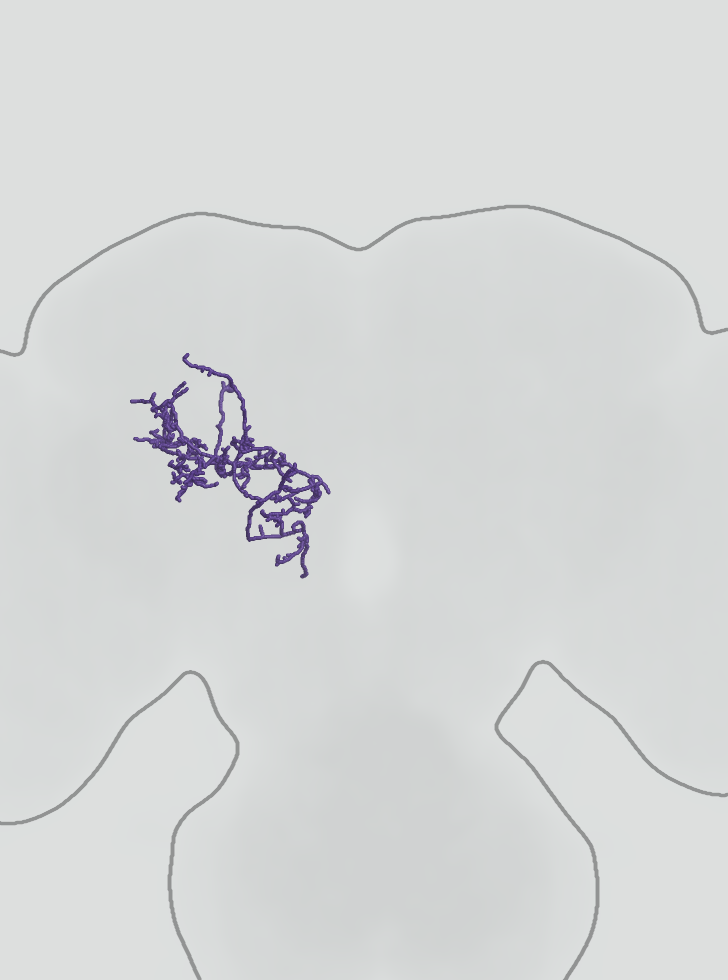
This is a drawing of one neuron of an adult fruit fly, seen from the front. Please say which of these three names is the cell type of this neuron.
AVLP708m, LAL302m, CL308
LAL302m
